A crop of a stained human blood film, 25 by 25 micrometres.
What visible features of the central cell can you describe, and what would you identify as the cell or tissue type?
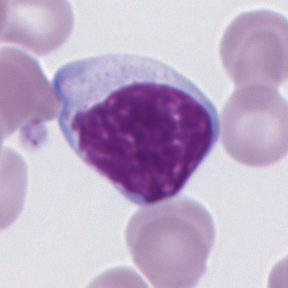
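Have a look at the edge of this one: it's angular, with a pointed corner at the upper left. The nucleus is just one rounded mass, no lobes, and it sits toward the lower right, so the rim of cytoplasm is widest on the upper-left side. That's a large granular lymphocyte.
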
